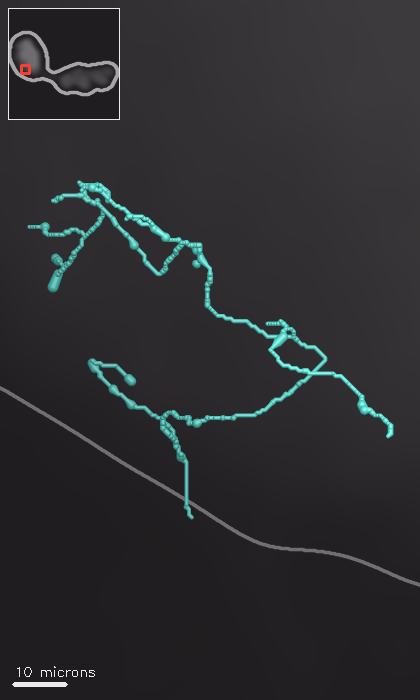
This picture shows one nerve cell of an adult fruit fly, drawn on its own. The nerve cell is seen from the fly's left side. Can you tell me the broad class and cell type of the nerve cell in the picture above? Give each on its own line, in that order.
sensory neuron entering the brain
GNG643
